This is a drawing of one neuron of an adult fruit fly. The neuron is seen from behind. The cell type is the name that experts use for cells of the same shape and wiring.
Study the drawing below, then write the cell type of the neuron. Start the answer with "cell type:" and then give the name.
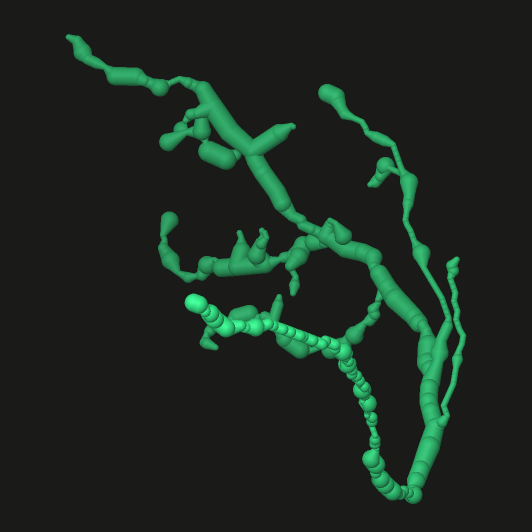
cell type: SNxx02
